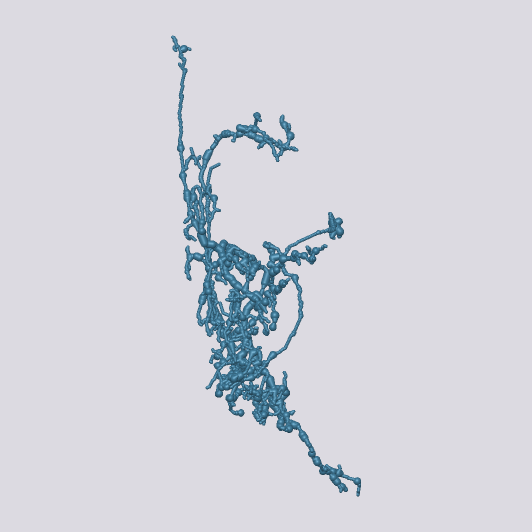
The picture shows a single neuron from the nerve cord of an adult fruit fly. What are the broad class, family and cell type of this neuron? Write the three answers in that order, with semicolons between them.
sensory neuron entering the nerve cord; class mechanosensory proprioceptive; SNpp59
